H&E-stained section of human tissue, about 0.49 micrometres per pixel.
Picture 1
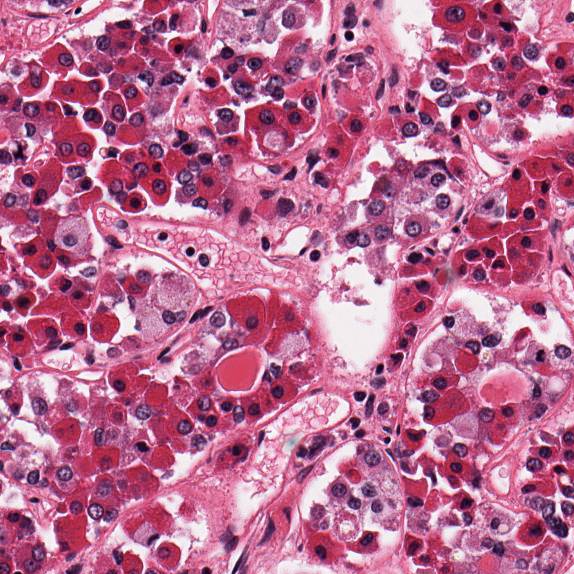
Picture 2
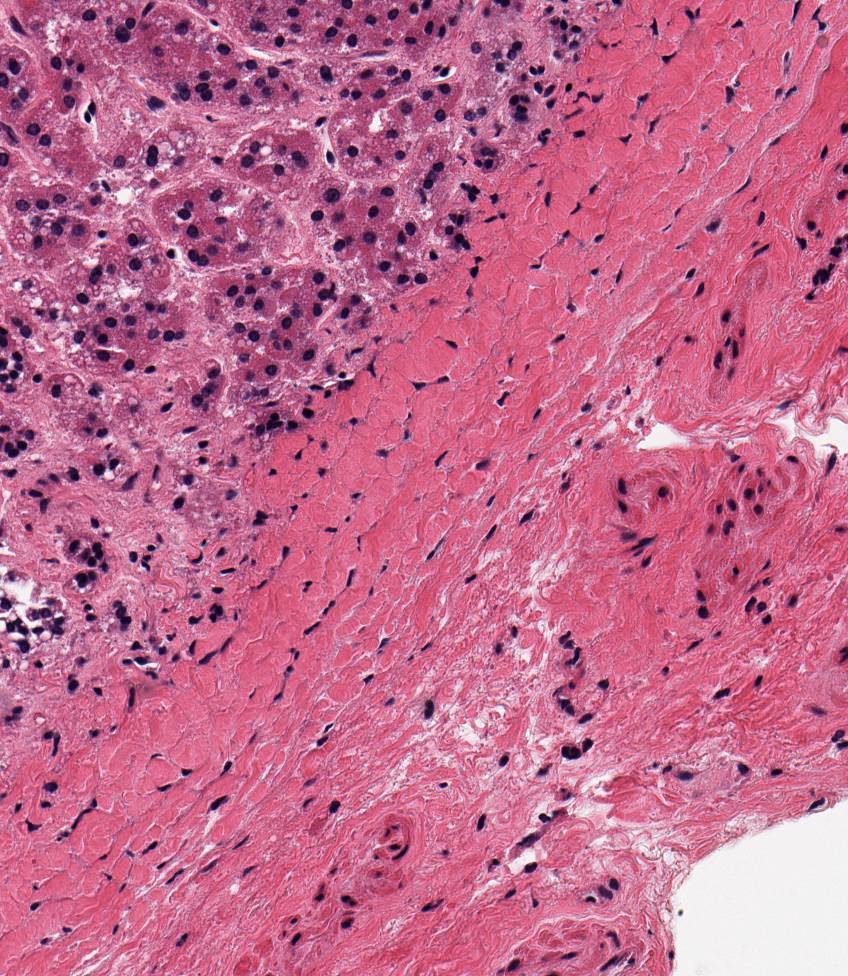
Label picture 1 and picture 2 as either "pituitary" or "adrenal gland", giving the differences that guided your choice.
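The pituitary is the first picture, and the adrenal gland the second. Across the whole pituitary field, cells sit in small nests and cords divided by thin fibrous septa. Many cells, scattered throughout, have intensely red, eosinophilic cytoplasm, with paler, purple-grey cells mixed among them, and most have a single round nucleus.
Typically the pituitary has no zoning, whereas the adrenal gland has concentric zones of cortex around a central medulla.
In the adrenal gland, closely packed polygonal cells form solid nests and cords in the upper left, parted by thin fibrous strands, with no lumens; dense pink fibrous tissue fills the centre and lower right. Some of those polygonal cells have small clear cytoplasmic vacuoles, and there are no fat cells anywhere in the field.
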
